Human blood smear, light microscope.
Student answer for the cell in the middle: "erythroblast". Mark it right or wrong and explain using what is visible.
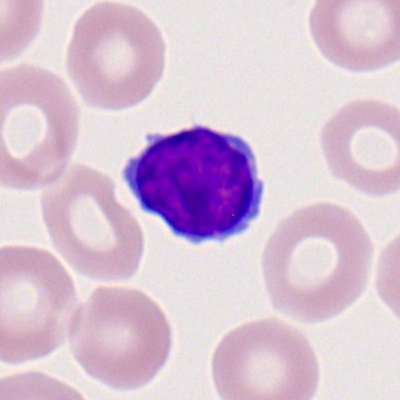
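Chromatin dense, dark purple, clumped.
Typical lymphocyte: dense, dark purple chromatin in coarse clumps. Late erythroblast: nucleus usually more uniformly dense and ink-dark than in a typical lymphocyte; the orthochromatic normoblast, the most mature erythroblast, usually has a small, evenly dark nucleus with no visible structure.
Verdict: not erythroblast; lymphocyte. Cytoplasm without visible granules.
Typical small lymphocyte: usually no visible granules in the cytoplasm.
No nucleoli seen. Outline slightly ragged, with small knobby projections.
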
